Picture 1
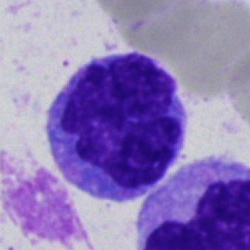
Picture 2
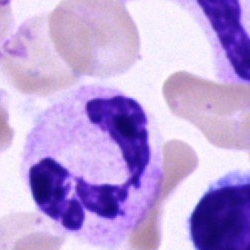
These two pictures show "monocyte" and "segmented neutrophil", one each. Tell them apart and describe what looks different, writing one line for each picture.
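In picture 1 we see a monocyte: The nucleus fills most of the cell.
In picture 2 we see a segmented neutrophil: The cytoplasm is abundant and pale pinkish-lilac.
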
